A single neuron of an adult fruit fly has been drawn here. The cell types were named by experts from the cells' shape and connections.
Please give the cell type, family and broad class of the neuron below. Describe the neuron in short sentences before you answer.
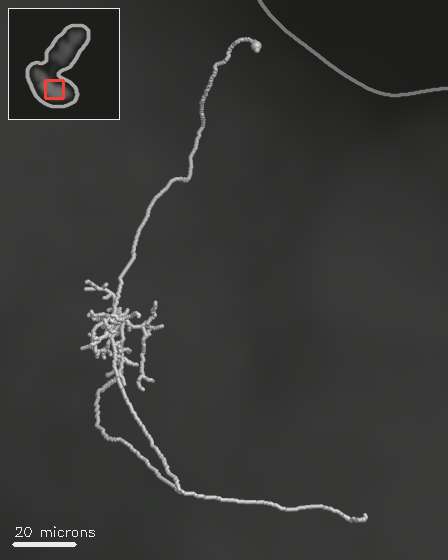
It is in the brain and does not reach the nerve cord. The cell body can be seen at the top of the picture. From top to bottom in the picture it spans about 160 microns. Its cell type is FS2. The name of its family is class CX. Its broad class is central-brain intrinsic neuron.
